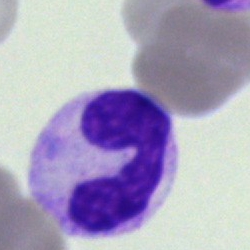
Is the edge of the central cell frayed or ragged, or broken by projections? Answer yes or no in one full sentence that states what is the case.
No, this cell's edge is smooth, without blebs, tags or ragged parts.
